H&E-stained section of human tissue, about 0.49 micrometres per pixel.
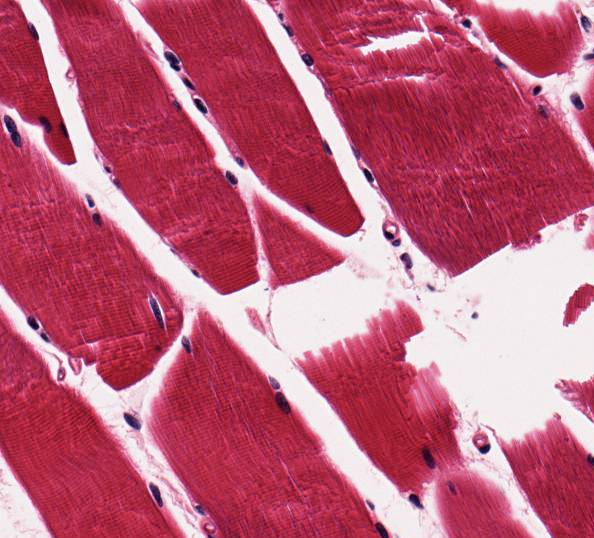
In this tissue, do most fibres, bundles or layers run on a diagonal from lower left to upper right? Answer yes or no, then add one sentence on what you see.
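No. Long parallel muscle fibres cut lengthwise fill the field, running diagonally from upper left to lower right.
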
